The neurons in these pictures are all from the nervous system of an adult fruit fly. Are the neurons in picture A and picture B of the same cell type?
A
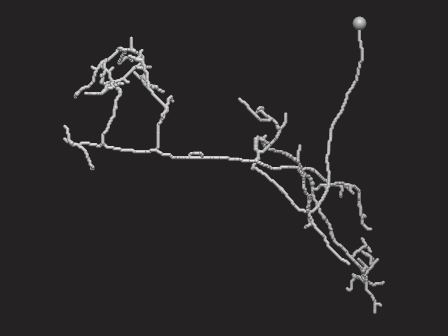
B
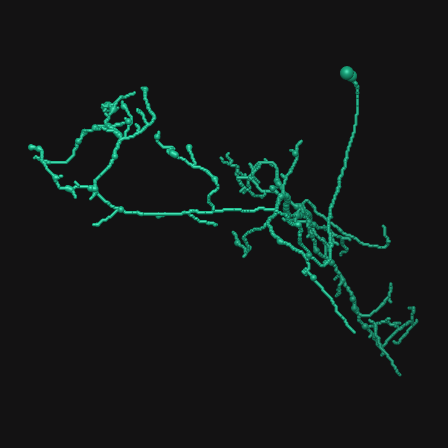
yes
